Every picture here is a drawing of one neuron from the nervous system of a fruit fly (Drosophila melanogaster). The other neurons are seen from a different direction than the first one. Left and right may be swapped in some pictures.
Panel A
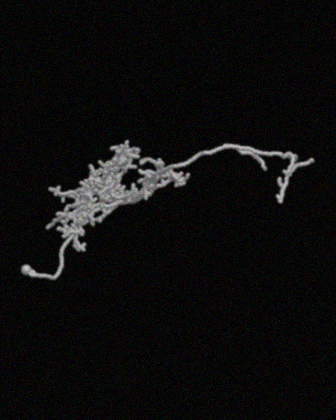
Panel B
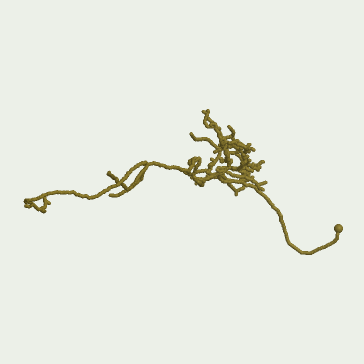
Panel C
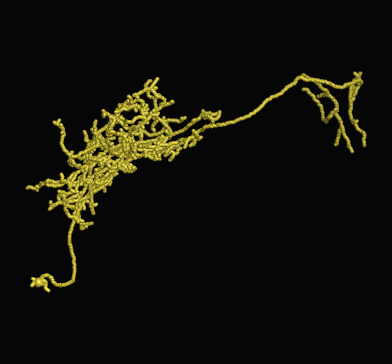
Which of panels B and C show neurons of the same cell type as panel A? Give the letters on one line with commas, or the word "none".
B, C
